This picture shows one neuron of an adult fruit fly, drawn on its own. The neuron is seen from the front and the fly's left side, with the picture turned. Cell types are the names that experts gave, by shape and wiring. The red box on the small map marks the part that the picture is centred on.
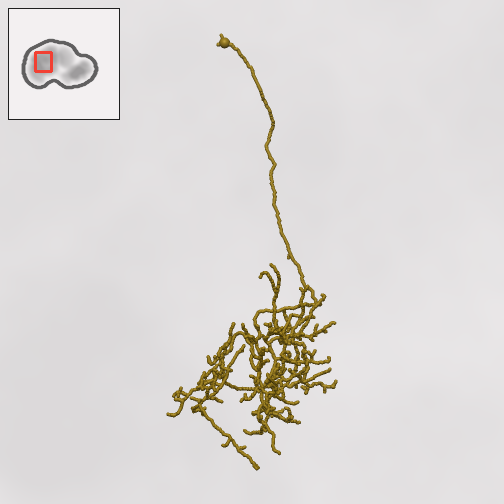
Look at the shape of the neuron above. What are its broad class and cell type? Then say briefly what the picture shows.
It is a central-brain intrinsic neuron. Its cell type is VES051. Its cell body lies at the top of the picture. Dozens of branch ends can be seen.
